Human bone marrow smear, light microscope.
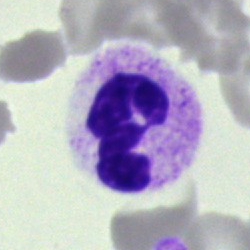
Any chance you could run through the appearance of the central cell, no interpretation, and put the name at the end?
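Outline checked: round and smooth. Nucleus checked: divided into lobes joined in a curved, hook-like shape. Cytoplasm checked: fine purple granules scattered through it, and no vacuoles. Cell: segmented neutrophil.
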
